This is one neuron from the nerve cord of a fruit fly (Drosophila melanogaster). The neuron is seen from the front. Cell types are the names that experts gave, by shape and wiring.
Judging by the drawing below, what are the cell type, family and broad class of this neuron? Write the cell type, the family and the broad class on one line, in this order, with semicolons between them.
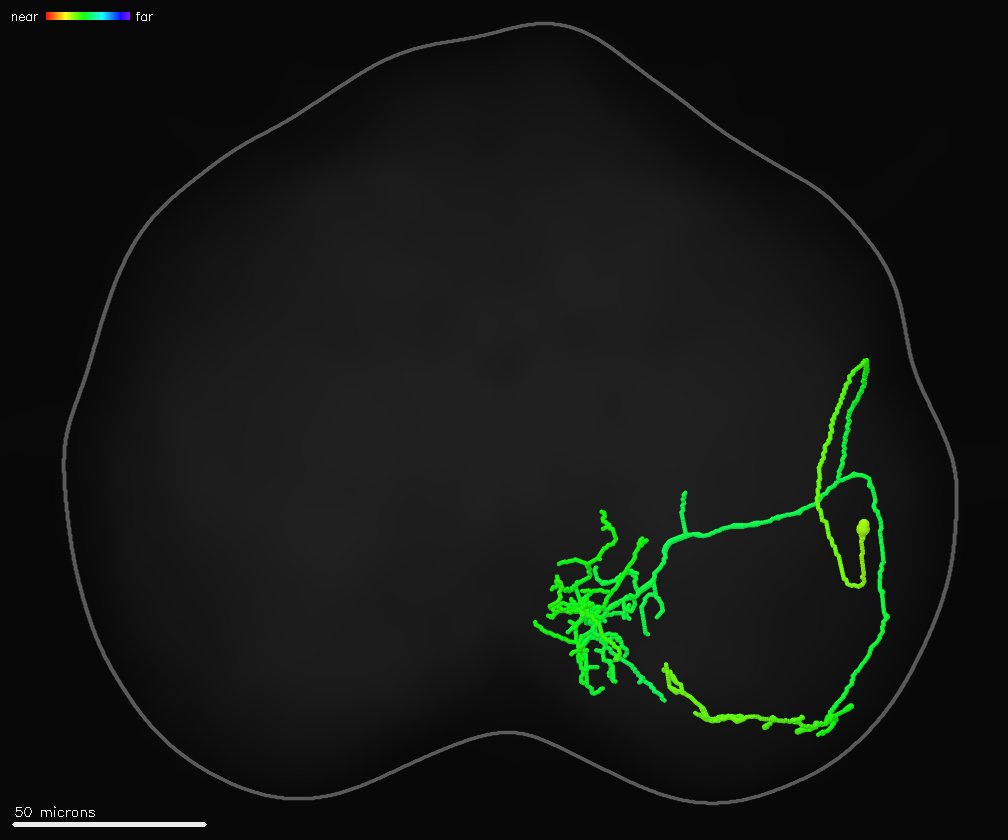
IN08A041; hemilineage 08A; nerve-cord intrinsic neuron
